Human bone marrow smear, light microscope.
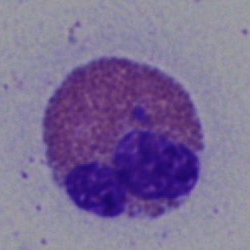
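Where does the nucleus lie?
In the lower part of the cell.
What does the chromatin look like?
Dense and dark purple.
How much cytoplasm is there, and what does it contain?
It is abundant, filling most of the cell, and packed with reddish-pink granules.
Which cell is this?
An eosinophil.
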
